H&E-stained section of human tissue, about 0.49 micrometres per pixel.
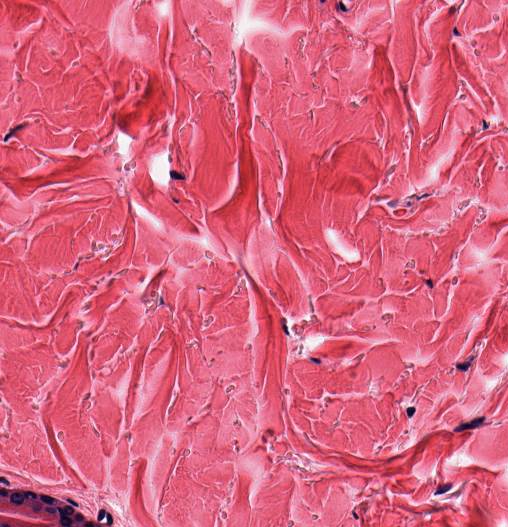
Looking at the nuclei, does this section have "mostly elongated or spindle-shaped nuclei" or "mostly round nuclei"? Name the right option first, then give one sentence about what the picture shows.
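Mostly elongated or spindle-shaped nuclei. Most nuclei are small, dark and thin spindle-shaped, lying along the edges of the bundles.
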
